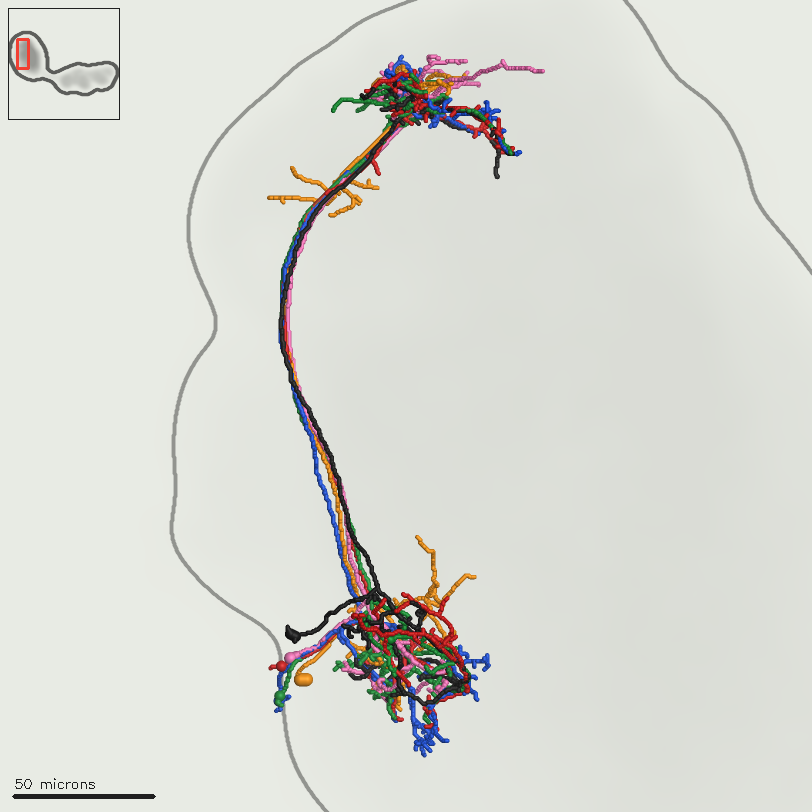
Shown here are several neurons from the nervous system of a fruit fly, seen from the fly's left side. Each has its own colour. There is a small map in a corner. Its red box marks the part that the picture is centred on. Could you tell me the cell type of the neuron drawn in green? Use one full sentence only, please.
Classified by cell type, this neuron is SMP731.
